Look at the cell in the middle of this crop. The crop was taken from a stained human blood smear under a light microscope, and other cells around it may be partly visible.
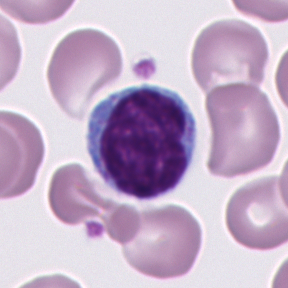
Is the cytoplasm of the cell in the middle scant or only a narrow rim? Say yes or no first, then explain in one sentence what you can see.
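Yes. The nucleus fills most of the cell.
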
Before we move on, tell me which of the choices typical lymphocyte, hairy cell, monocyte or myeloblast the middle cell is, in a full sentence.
What sits at the centre of this crop is a typical lymphocyte.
